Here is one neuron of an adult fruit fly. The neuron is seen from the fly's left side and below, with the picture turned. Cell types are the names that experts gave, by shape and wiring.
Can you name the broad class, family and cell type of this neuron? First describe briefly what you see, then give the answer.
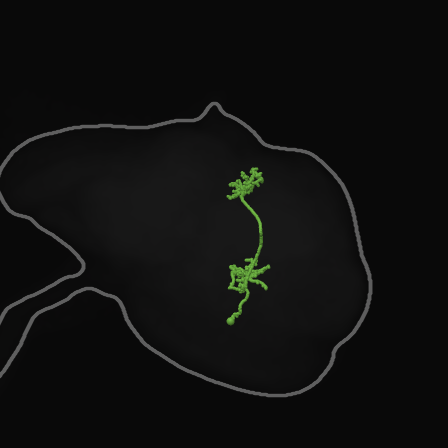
Its cell body lies at the bottom of the picture. As drawn here it is more than twice as tall as it is wide. Its broad class is central-brain intrinsic neuron. Its family is hemilineage DM5_central. The cell type is CB1547.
